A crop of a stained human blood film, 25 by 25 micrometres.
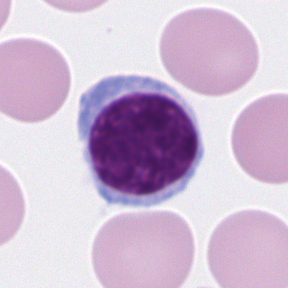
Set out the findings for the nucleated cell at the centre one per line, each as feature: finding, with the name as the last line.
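Cytoplasm: pale blue.
Chromatin: dense, coarsely clumped.
Nucleolus: none visible.
Outline: slightly uneven, clearest at upper left.
Identification: typical lymphocyte.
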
